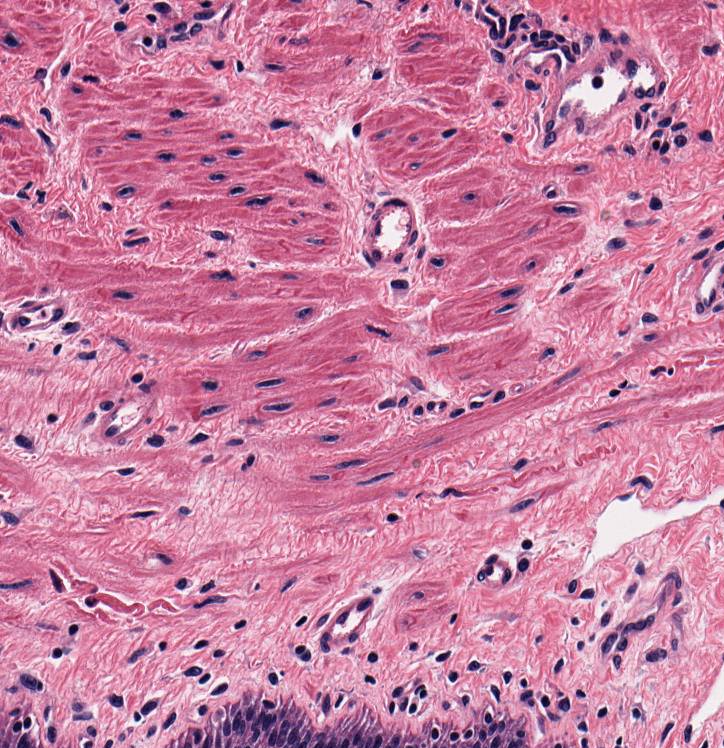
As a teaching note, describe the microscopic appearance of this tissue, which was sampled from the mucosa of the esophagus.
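Smooth muscle bundles occupy the upper and middle parts of the field, giving way to looser connective tissue toward the bottom. Rather than forming a single parallel sheet, the bundles interlace, running in differing directions. Their cells have elongated, blunt-ended dark nuclei set in pink eosinophilic cytoplasm. Along the bottom centre edge lies a dense band of crowded dark purple nuclei.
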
